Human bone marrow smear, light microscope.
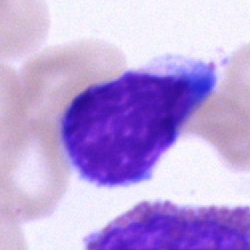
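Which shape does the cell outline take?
Teardrop-shaped, narrowing toward the upper right.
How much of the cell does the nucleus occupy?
Almost all of it.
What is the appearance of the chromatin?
Dark purple, with small paler spots scattered through it.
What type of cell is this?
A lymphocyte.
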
